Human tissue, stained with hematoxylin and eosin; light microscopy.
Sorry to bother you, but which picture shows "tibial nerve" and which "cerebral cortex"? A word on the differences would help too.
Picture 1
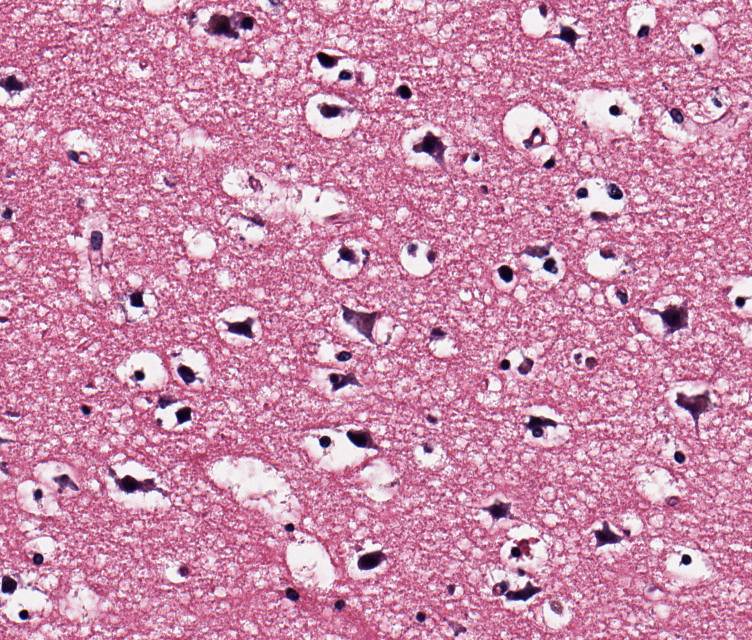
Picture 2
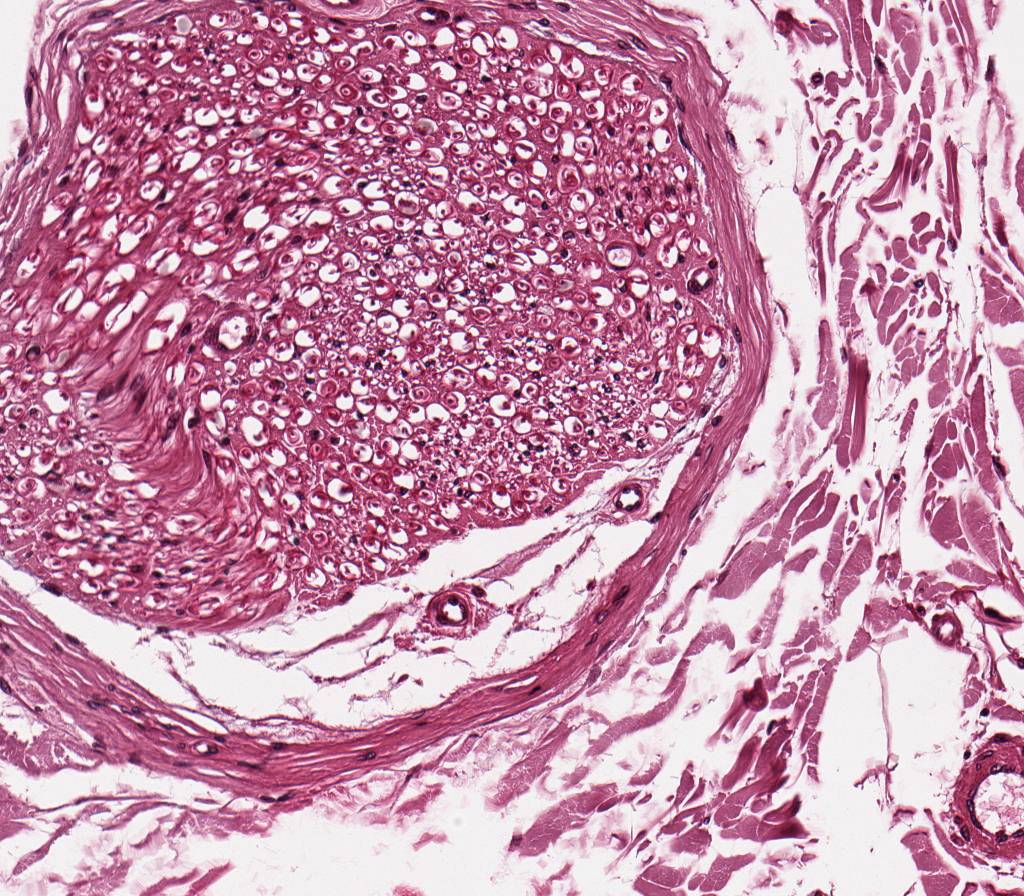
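First, identity: cerebral cortex in picture 1, tibial nerve in picture 2. Arrangement: in the cerebral cortex, cells lie scattered singly or in small groups; in the tibial nerve, a large rounded fibre bundle cut in cross-section fills the upper left two-thirds. Background: the cortex has a pink, finely fibrillary matrix with small clear vacuoles; in the nerve, myelinated fibres show pale rings around a central axon and vary widely in size. Cells: several larger cortical cells are angular and dark, with a tapering process.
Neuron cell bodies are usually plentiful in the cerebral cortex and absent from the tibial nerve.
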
